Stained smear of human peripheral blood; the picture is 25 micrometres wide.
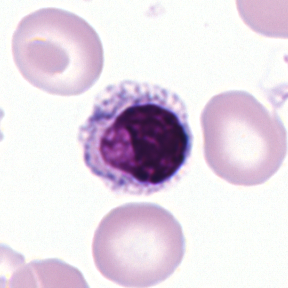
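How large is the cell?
It is about 9 micrometres across, roughly 1.25 times as wide as the red cell lying whole nearby.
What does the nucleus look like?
Round in outline and about 7 micrometres across, it fills about 60% of the cell's area and sits off-centre towards the right. Most of it stains a very dark purple, while its left part is paler.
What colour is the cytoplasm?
A pale greyish lilac.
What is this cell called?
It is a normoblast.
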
